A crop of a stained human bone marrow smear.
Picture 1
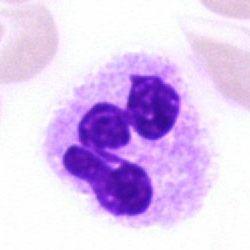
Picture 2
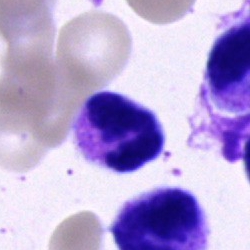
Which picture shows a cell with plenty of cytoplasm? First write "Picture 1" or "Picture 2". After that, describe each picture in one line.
Picture 1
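What picture 1 shows: The cytoplasm is abundant and pale lilac-pink.
What picture 2 shows: The nucleus fills most of the cell.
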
